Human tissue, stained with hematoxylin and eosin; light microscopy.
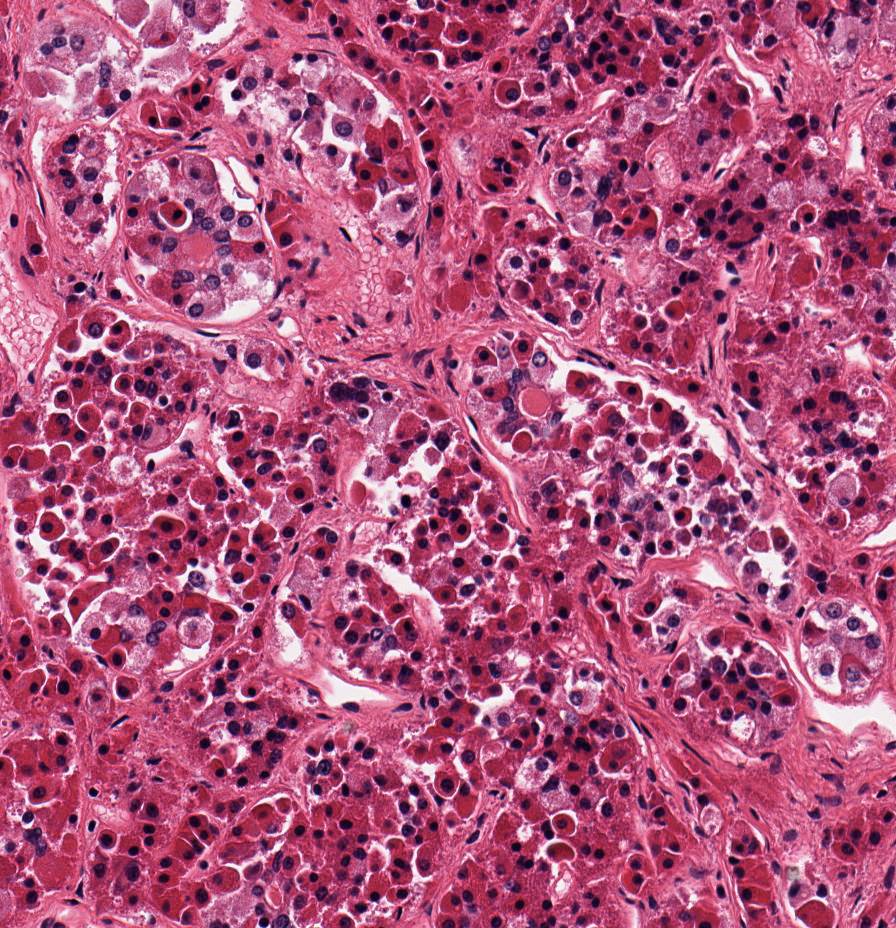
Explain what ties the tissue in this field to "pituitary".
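Sure, it's pituitary. Throughout the field, cells sit in rounded nests divided by thin pink fibrous septa. The bright red, intensely eosinophilic cytoplasm of many cells is what goes with the name.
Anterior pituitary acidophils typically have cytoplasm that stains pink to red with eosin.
Scattered elongated, spindle-shaped dark nuclei lie in the septa. Narrow white clefts split some nests from their septa and open between cells within nests.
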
